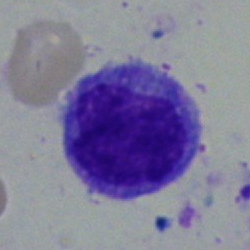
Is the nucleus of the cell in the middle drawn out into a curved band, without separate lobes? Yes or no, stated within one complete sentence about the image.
No, the nucleus has not been drawn out into a band and is a compact round or oval mass.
